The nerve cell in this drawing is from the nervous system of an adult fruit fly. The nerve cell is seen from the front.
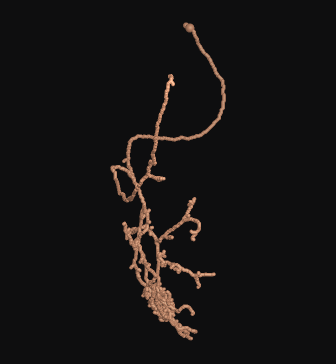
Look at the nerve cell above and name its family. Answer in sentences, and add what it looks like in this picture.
The family is hemilineage 23B. Its broad class is nerve-cord intrinsic neuron. The cell body is at the top of the picture. As drawn here it is more than twice as tall as it is wide.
